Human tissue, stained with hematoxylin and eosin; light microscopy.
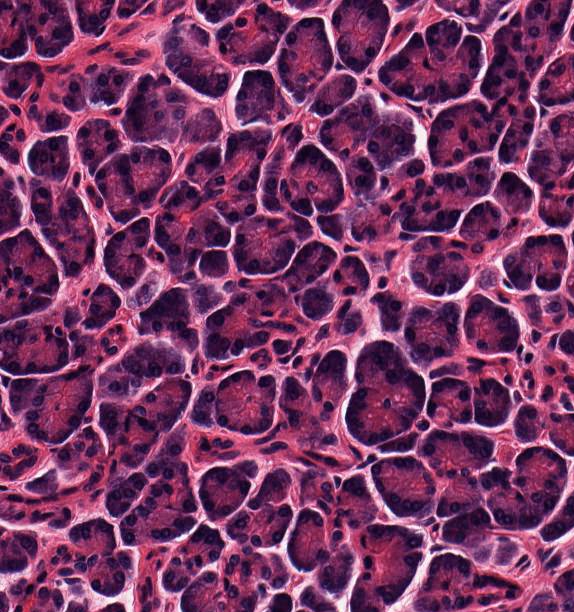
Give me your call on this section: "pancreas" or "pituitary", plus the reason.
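It is pancreas. Closely packed rounded acini fill the whole field, crossed by no large duct or broad septum. Pyramidal cells radiate around each acinus's centre, their round, dark nuclei basal at its edge. Their cytoplasm is pinker toward the centre and deeper purple toward the edge.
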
